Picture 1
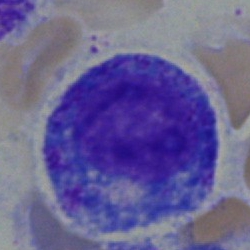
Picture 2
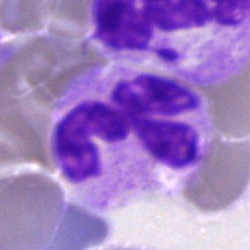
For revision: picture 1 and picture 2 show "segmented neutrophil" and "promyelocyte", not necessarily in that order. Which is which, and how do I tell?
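The first picture holds the promyelocyte; the second, the segmented neutrophil. In the promyelocyte the nucleus seems to sit toward the top, so a wider band of cytoplasm is left below it.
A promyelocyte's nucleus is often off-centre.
Its cytoplasm looks deep blue, and I can make out a few reddish-purple granules in the lower-left part of it.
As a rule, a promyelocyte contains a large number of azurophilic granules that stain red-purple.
Its outline is round and smooth, and a few small purple dots lie just outside, above the top edge. The segmented neutrophil, by contrast, has chromatin that looks dense, dark purple and clumped, with no nucleoli I can see.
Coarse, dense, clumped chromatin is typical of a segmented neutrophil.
Its outline is only roughly round, and I find no vacuoles in the cytoplasm. Another nucleated cell touches it at the upper right edge.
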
